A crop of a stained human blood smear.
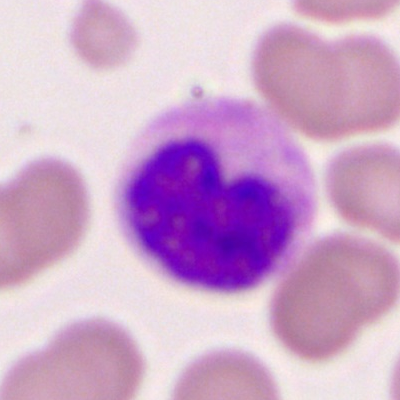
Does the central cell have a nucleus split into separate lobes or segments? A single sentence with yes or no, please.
No, its nucleus is undivided, compact and round, oval or kidney-shaped.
